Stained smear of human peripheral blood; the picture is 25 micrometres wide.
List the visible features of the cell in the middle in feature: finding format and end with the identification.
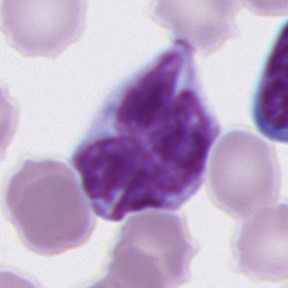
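Nucleus: deeply cleft, folded into several lobes
Chromatin: dense and dark purple, just faint paler streaks
Cytoplasm: no granules that I can see
Outline: irregular, angular
Name: typical lymphocyte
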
